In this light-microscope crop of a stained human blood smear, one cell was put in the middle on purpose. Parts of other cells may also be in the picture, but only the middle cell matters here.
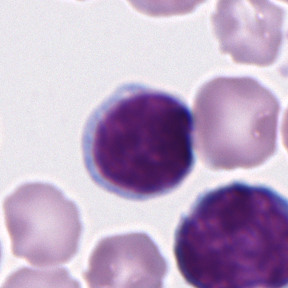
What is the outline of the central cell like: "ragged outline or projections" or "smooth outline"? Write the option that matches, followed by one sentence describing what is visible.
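Smooth outline. The cell outline is round and smooth.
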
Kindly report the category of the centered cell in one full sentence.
Occupying the centre of the crop is a typical lymphocyte.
